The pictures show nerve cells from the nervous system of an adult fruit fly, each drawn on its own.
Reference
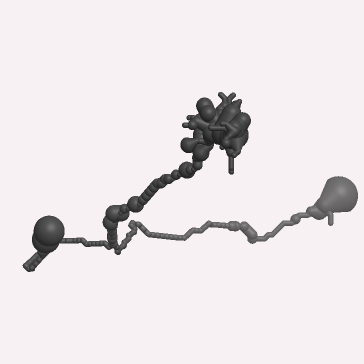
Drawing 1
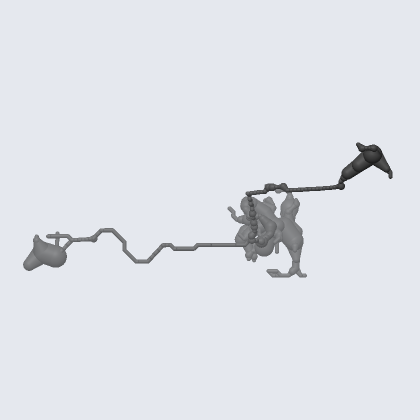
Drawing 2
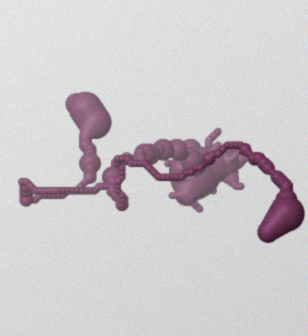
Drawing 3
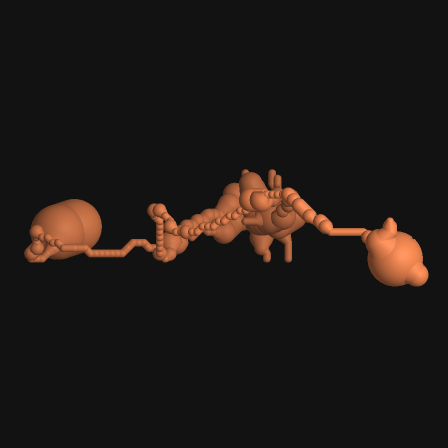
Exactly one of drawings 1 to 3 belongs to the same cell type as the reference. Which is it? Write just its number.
3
